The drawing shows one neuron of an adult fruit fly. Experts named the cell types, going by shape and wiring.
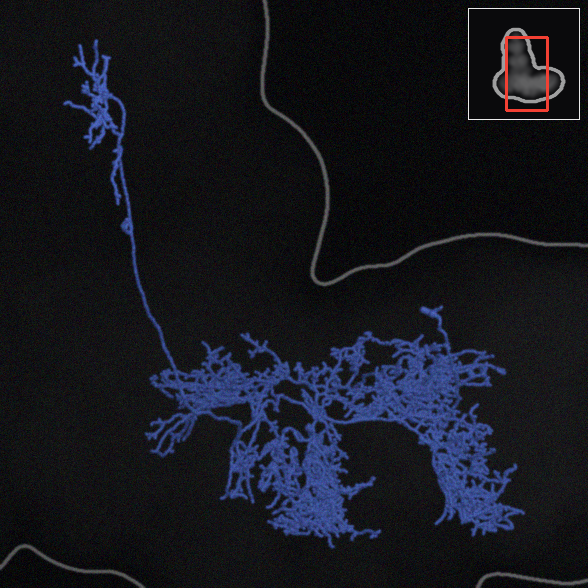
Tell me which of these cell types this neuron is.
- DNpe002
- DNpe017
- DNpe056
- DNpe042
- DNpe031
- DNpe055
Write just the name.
DNpe042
